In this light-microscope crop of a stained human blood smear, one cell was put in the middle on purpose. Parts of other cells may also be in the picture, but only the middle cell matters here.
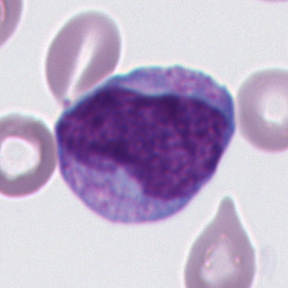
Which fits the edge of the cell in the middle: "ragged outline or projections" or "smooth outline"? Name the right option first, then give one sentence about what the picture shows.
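Smooth outline. The cell surface shows no distinct projections.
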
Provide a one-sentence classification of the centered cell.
The cell found in the middle of this crop is an atypical promyelocyte.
